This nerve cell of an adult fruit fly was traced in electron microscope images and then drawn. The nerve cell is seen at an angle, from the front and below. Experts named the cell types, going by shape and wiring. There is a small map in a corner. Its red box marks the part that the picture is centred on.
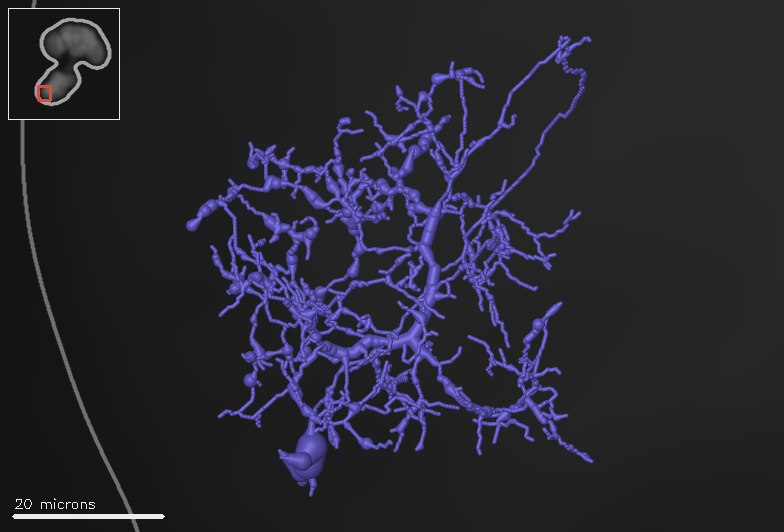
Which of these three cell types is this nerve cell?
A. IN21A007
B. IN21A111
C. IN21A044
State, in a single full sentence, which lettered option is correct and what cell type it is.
The nerve cell represents the cell type IN21A044, found under option C.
